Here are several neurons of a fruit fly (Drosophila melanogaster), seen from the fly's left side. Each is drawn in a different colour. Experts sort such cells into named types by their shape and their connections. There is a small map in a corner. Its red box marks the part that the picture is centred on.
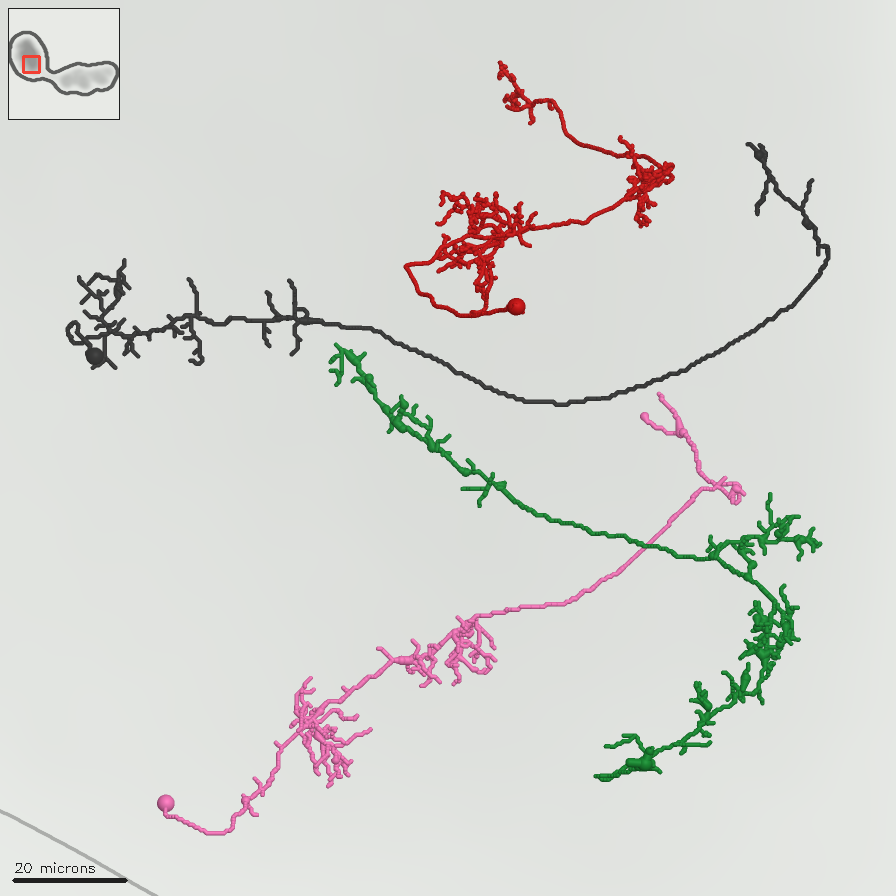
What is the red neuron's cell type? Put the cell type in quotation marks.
"Tm6"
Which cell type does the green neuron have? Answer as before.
"TmY5a"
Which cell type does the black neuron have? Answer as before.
"Tm12"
